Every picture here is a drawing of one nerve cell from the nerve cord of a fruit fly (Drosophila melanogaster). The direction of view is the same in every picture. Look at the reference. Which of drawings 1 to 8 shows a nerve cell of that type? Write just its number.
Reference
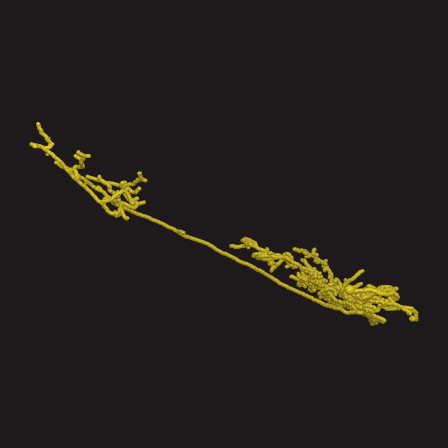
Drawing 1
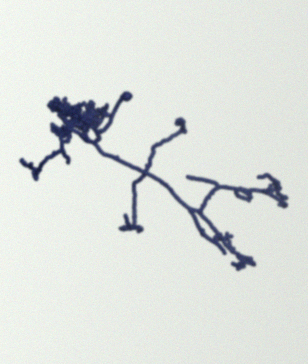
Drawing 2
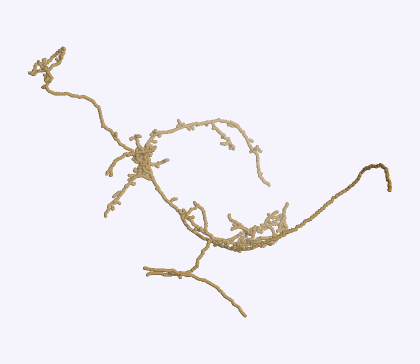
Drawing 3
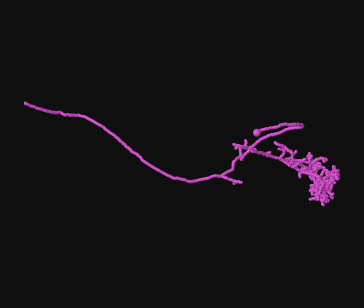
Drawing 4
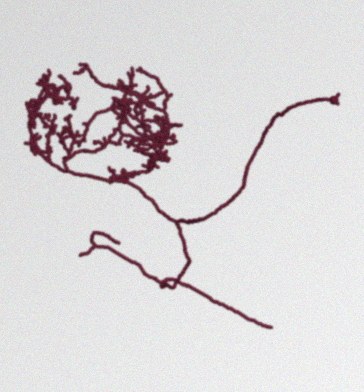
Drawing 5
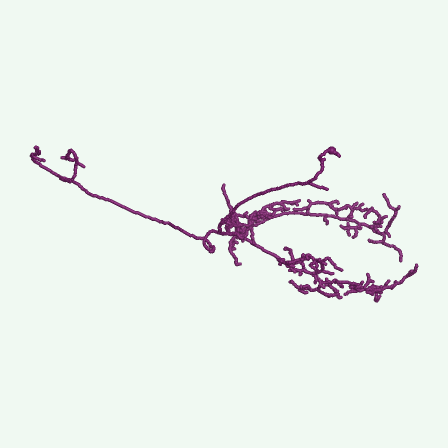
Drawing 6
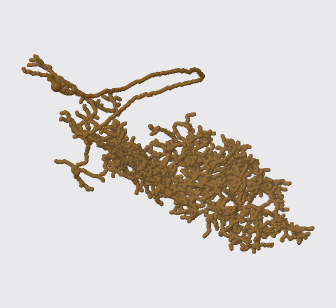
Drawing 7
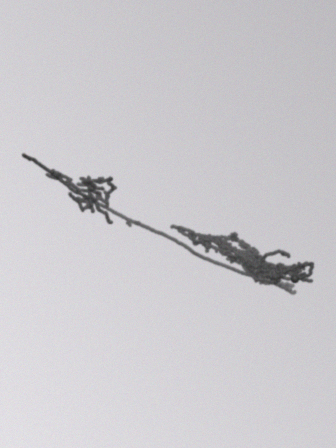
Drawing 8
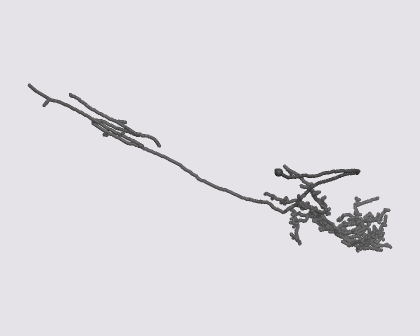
7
